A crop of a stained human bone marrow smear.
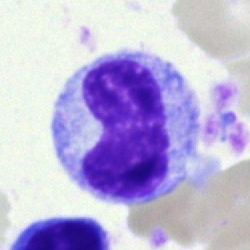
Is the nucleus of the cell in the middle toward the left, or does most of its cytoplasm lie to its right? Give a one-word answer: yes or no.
No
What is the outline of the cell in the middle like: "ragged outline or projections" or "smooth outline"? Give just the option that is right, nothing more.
Smooth outline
